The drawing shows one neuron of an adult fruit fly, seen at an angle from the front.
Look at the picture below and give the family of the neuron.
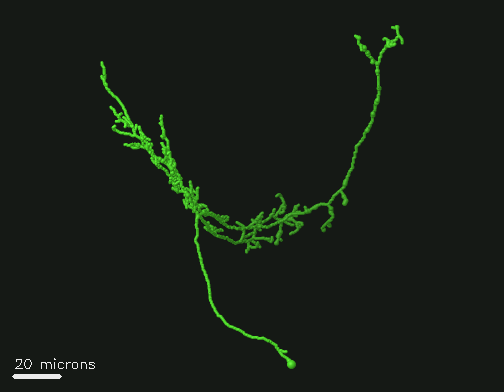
hemilineage LALa1_posterior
